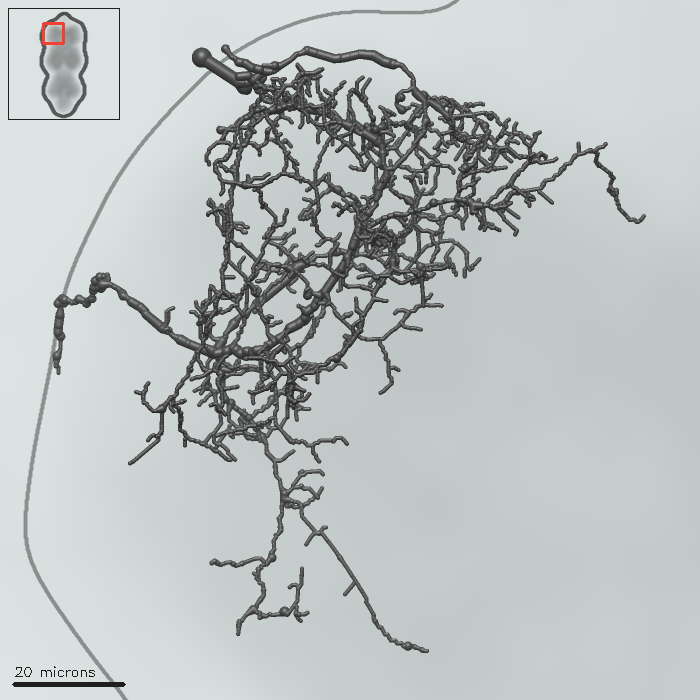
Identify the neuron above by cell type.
Ta depressor MN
